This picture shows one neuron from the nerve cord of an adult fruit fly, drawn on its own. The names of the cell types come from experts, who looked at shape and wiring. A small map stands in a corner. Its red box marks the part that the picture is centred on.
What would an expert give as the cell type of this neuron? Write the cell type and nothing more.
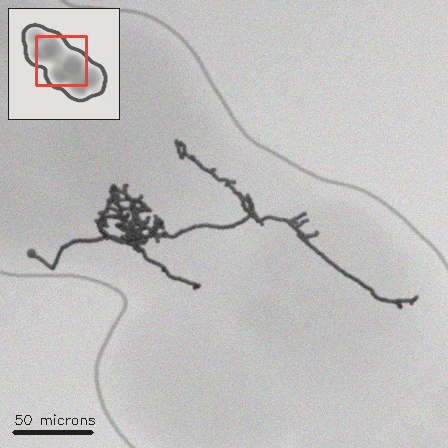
IN07B075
